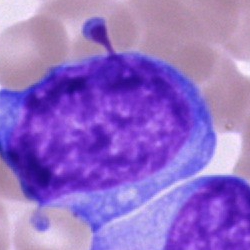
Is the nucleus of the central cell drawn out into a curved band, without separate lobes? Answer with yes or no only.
No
